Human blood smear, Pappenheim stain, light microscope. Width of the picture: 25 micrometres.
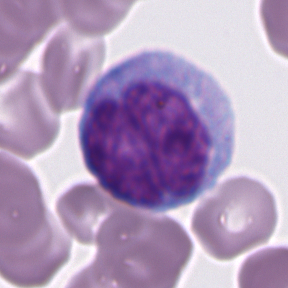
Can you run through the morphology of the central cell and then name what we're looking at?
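Outline first: round and smooth. Next, the nucleus, about 11 micrometres across, has a fold or groove running roughly from top to bottom. Then the cytoplasm: its rim is widest on the upper right side, and no clear vacuoles are seen in it. Last, the name: this is a monocyte.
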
